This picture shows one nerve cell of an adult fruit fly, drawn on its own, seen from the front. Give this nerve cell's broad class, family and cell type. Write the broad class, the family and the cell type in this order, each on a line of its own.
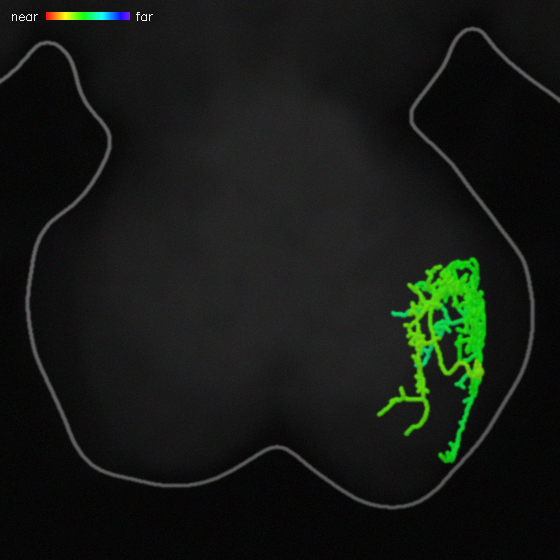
nerve-cord intrinsic neuron
hemilineage 08A
IN08A022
